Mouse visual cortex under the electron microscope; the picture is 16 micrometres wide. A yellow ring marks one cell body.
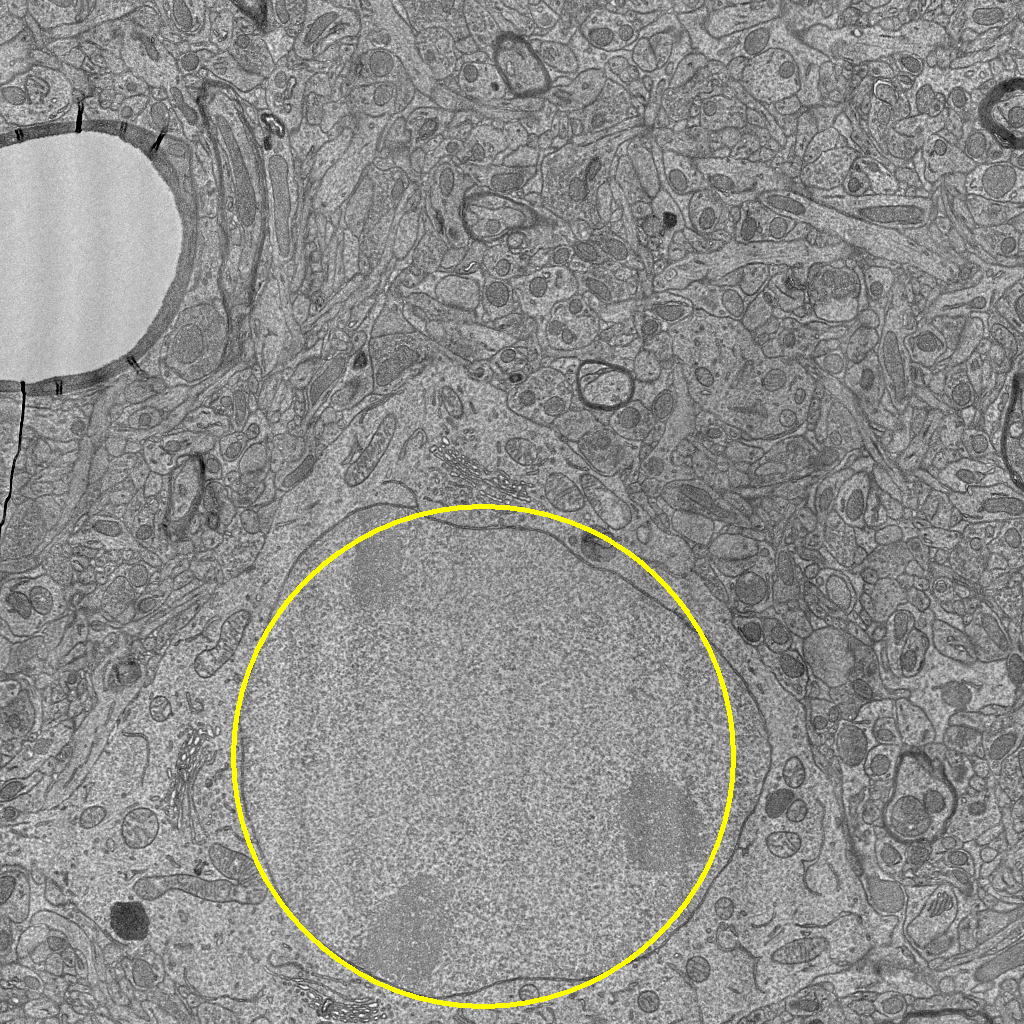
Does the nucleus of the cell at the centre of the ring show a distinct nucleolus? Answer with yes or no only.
No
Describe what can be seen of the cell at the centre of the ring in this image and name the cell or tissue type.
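Round nucleus with a smooth outline, lying wholly within the picture. The nuclear envelope runs evenly around it, without deep folds or indentations. Chromatin pale and finely granular, broken by three larger, softly darker patches. In the cytoplasm to the left of the nucleus lie stacked Golgi membranes. This is an excitatory neuron.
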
